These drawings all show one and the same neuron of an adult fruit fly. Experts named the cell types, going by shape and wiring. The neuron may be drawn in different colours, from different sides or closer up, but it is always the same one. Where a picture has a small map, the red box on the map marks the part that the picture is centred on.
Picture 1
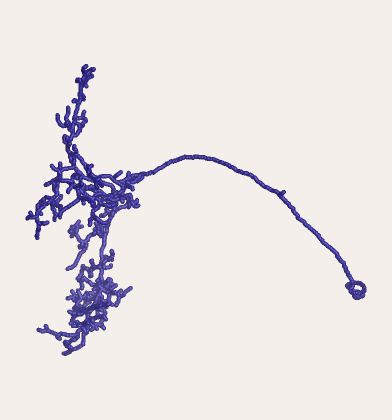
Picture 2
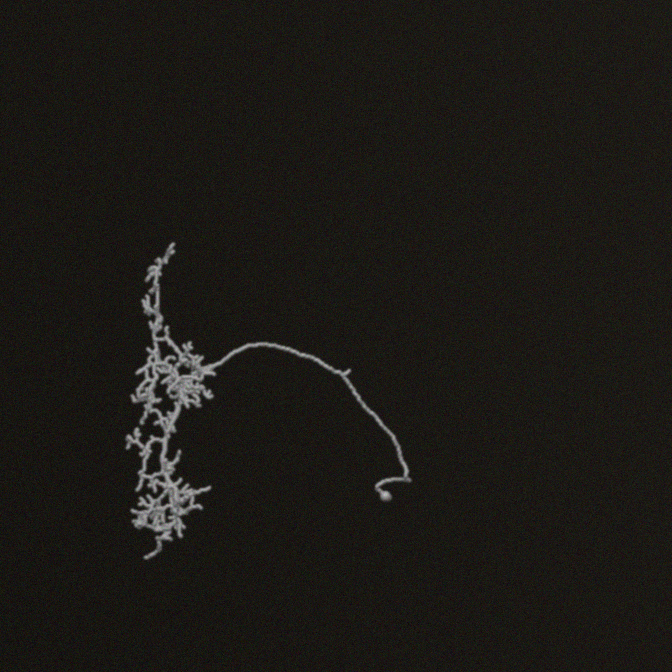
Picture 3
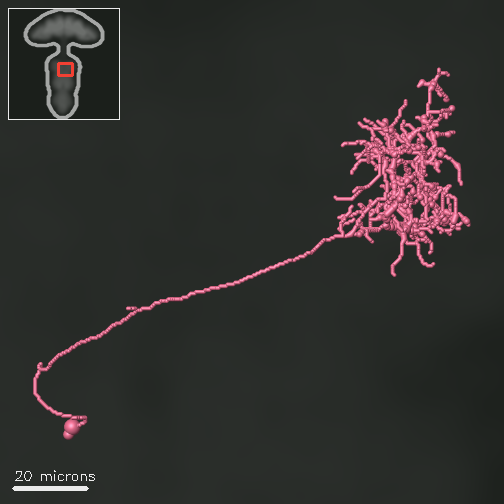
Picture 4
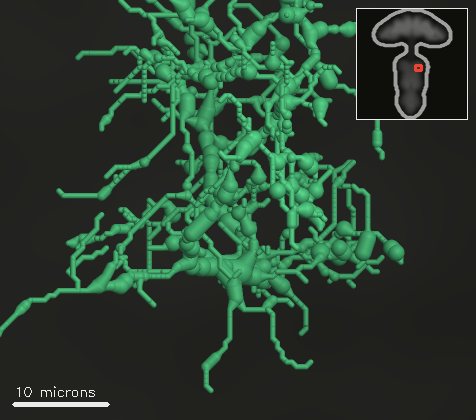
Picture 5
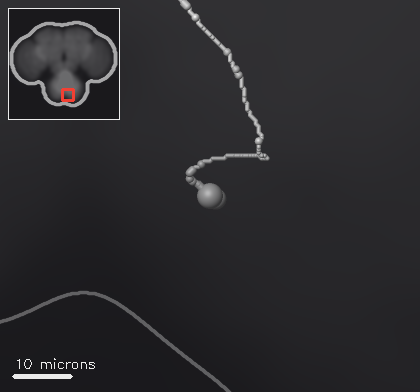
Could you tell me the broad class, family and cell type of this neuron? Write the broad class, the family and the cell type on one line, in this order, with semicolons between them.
nerve-cord intrinsic neuron; hemilineage 12B; IN12B043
